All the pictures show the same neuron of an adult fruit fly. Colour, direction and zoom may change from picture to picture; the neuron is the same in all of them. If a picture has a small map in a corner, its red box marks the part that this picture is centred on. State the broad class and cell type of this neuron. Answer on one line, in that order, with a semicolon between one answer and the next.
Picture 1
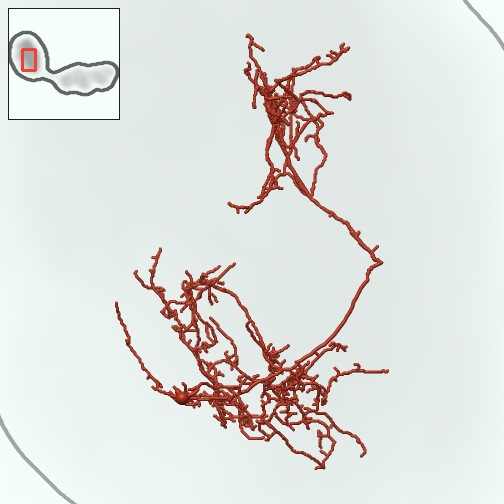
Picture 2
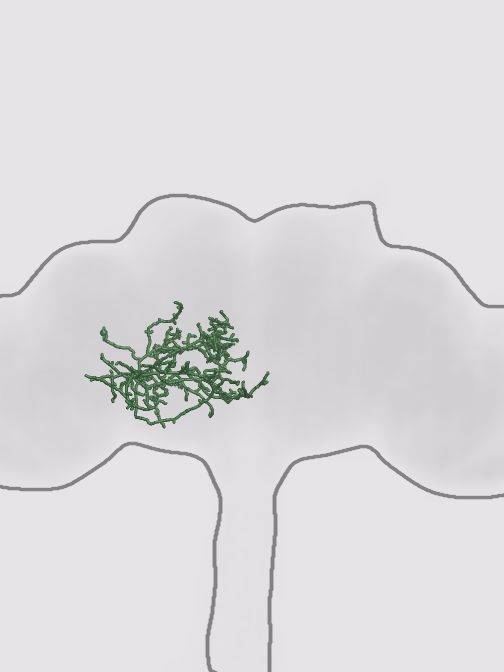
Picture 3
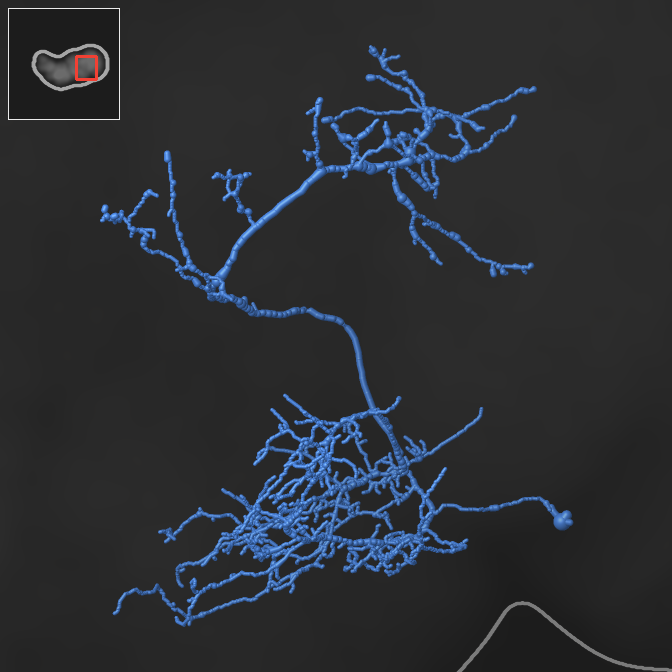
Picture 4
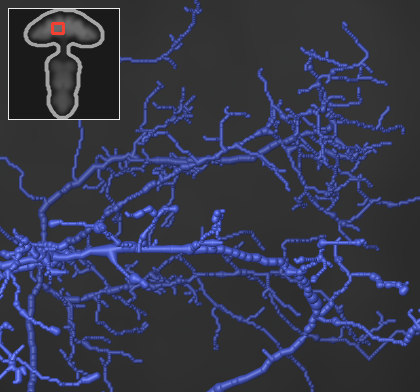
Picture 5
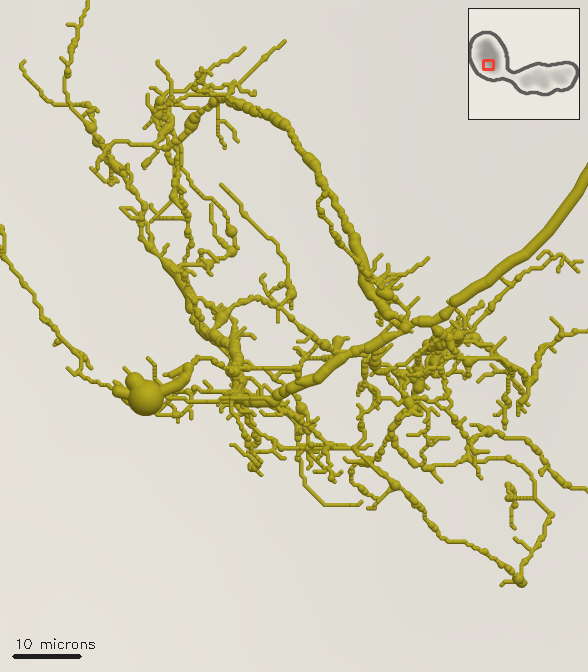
central-brain intrinsic neuron; GNG385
